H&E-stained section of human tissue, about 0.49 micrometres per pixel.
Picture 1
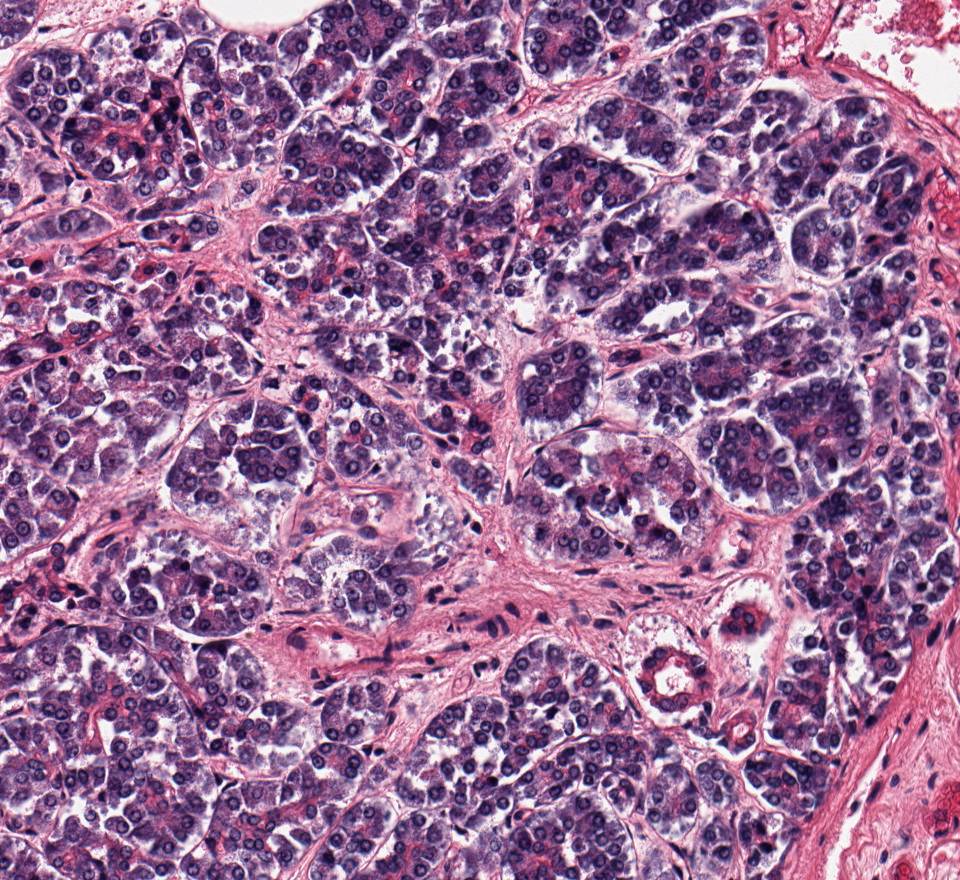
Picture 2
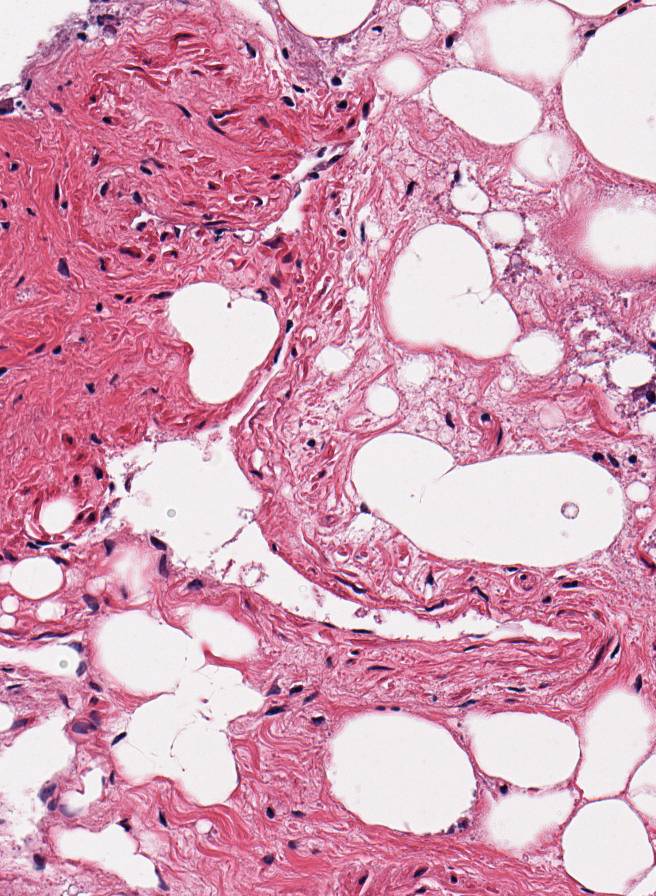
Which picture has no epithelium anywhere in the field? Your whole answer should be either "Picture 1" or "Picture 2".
Picture 2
